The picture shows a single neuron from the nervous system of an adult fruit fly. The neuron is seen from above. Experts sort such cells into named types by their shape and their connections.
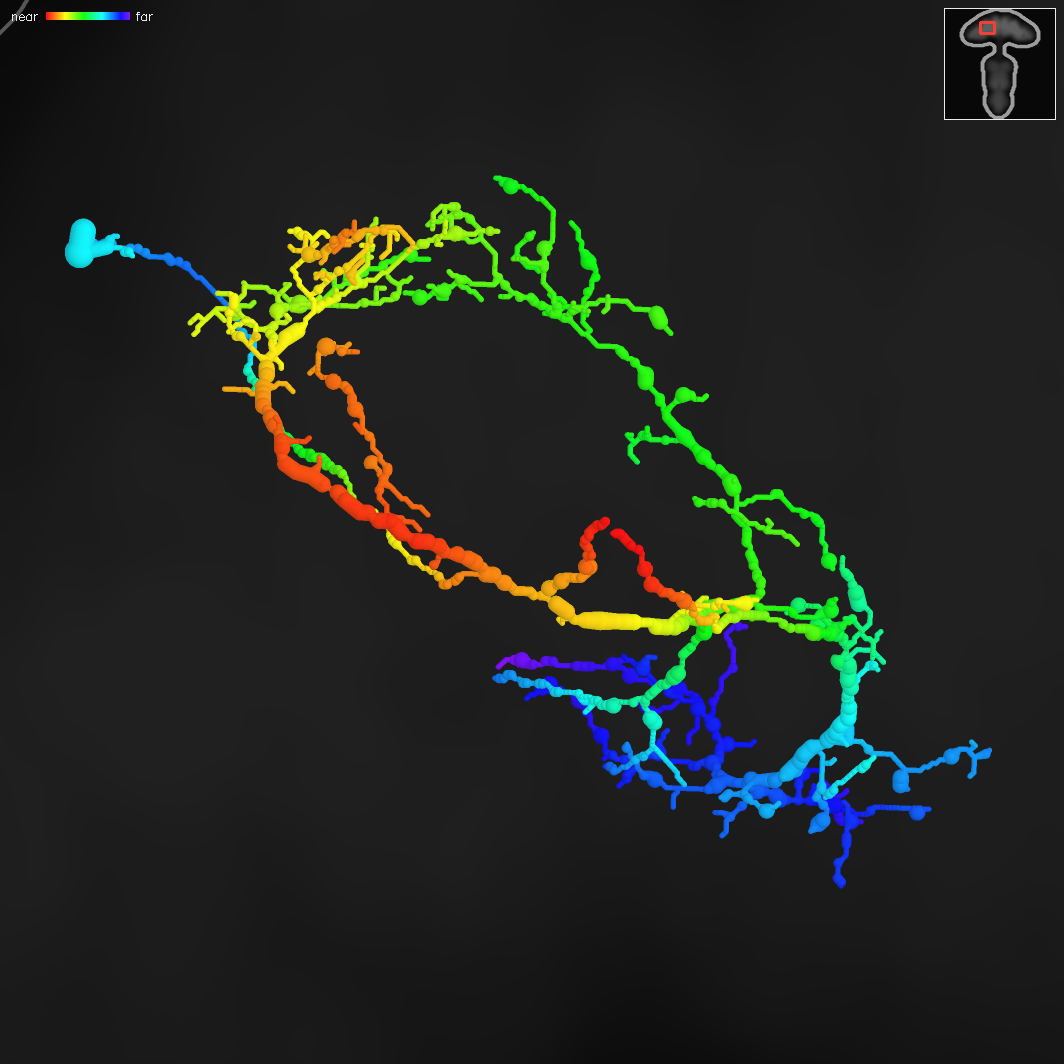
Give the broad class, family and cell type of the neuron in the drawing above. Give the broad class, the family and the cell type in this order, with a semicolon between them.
central-brain intrinsic neuron; hemilineage SIPa1_ventral; SLP136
